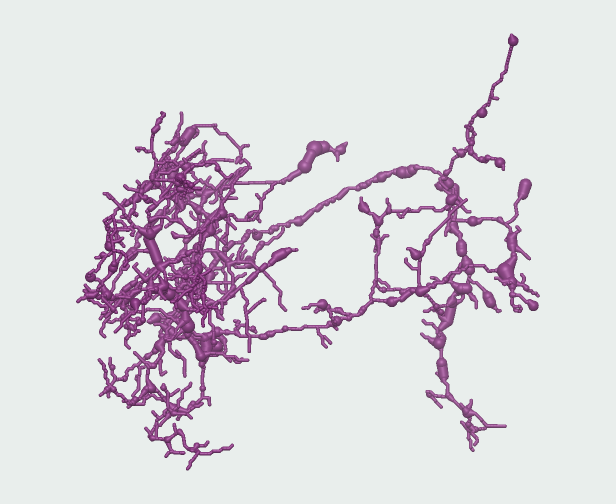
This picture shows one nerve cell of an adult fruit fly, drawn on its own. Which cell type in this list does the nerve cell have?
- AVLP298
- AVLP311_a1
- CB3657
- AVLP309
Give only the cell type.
AVLP298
